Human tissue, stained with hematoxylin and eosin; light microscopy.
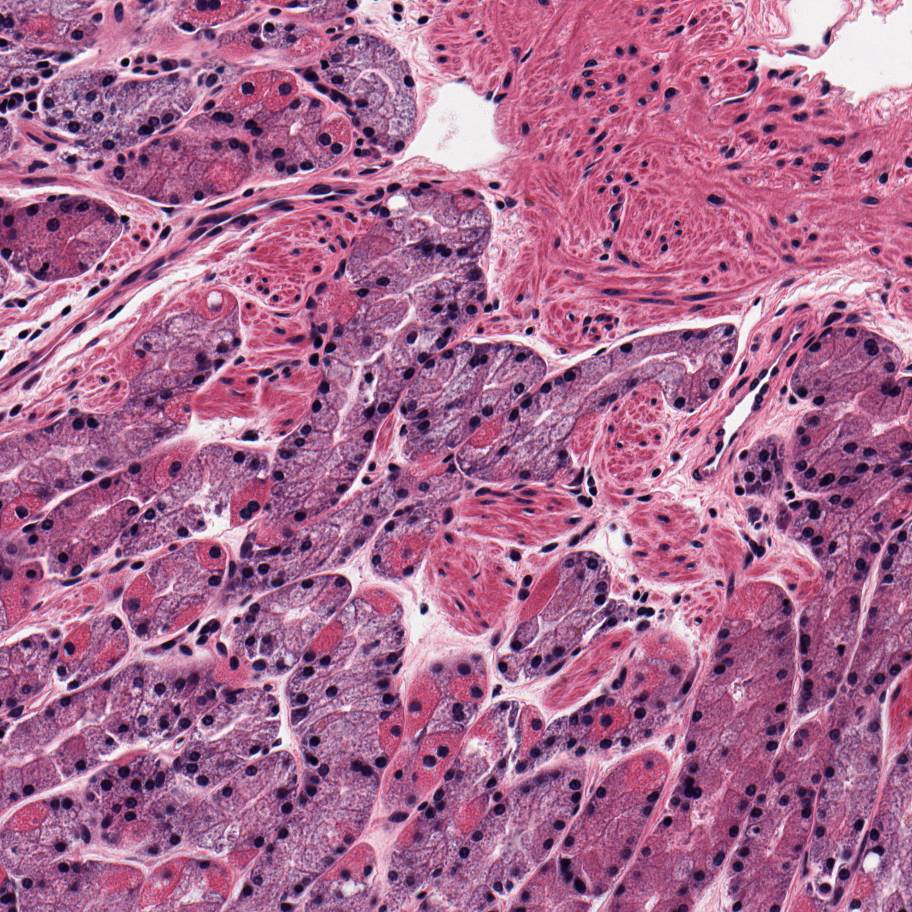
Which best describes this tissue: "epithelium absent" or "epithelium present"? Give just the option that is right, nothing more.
Epithelium present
